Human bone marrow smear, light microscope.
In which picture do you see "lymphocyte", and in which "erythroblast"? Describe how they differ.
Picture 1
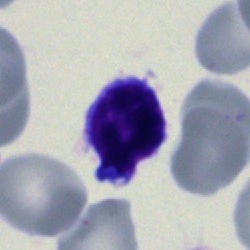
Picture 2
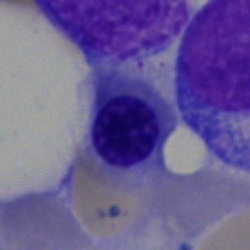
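Picture 1 is the lymphocyte; picture 2 is the erythroblast. Start with the nucleus: in the lymphocyte it fills almost the whole cell, with very scant cytoplasm, and its dense chromatin is very dark purple. The erythroblast's chromatin is also dense and dark purple, but with a few slightly paler spots, and its cytoplasm is pale greyish-blue. Look below its nucleus, too: a pale area holds a few small dark blue dots. The lymphocyte, by contrast, shows a small bluish bulge at its lower edge and no vacuoles.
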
